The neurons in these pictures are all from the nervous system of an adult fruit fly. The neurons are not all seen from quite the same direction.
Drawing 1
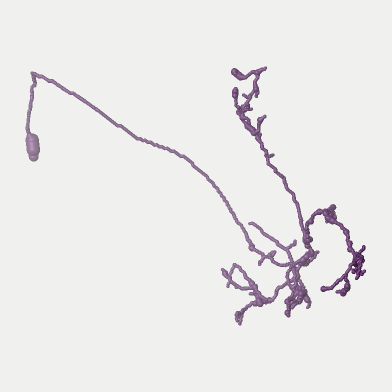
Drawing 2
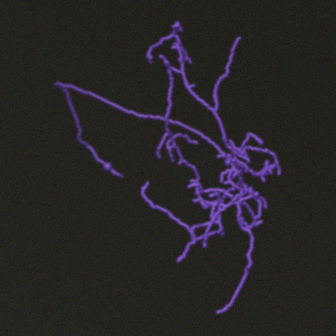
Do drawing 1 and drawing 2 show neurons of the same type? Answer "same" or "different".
different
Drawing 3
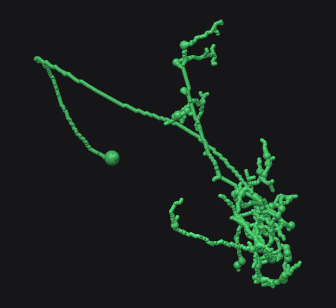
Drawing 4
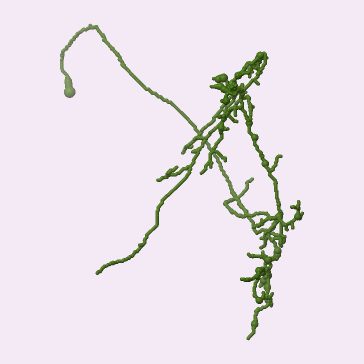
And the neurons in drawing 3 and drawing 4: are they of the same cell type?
different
